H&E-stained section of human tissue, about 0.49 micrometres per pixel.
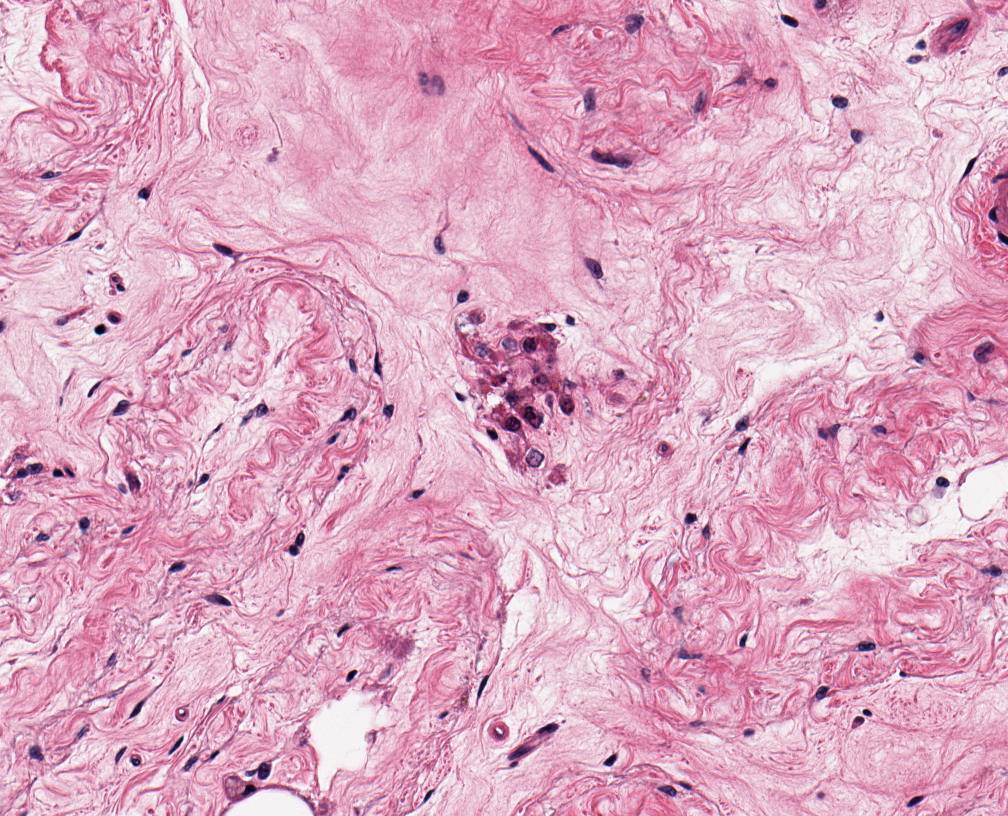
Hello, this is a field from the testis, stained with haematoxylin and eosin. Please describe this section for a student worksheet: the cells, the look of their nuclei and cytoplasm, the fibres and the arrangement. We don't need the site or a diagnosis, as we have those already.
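So the collagen here is wavy, lying in curving, swirled bundles, with small dark spindle-shaped nuclei dotted between the fibres. Near the centre there's a little cluster of rounded cells whose cytoplasm is dark purple and granular. And up at the top centre you've got an area of paler, smoother pink material that's less fibrillar.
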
